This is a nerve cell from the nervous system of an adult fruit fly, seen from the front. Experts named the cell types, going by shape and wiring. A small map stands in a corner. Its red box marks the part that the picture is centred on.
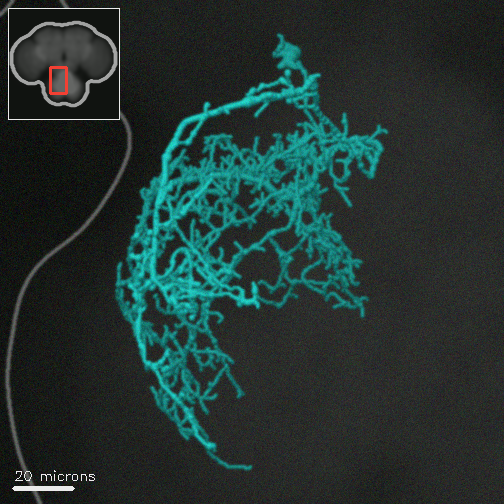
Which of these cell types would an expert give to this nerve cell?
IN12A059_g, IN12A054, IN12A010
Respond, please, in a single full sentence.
The cell type carried by this nerve cell is IN12A010.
